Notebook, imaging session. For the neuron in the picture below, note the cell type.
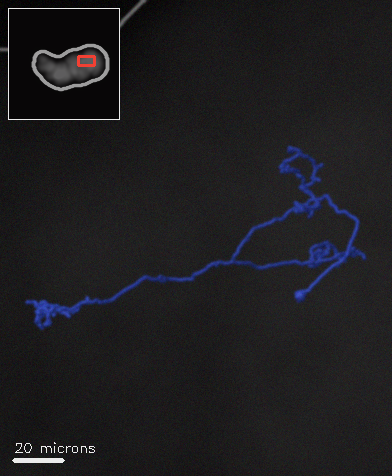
PAM14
